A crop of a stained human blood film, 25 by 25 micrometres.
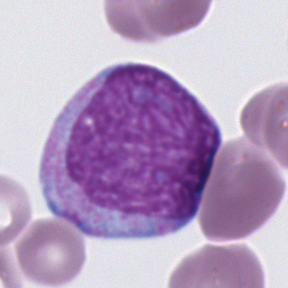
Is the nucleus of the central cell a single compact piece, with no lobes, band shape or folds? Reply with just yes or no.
Yes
